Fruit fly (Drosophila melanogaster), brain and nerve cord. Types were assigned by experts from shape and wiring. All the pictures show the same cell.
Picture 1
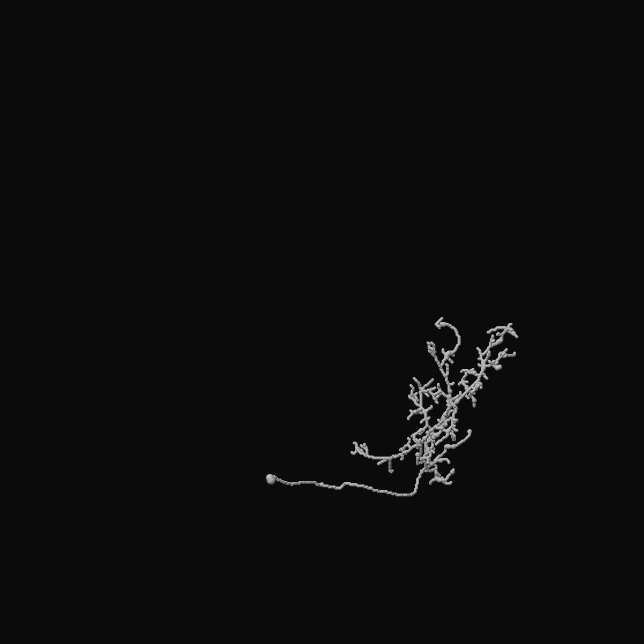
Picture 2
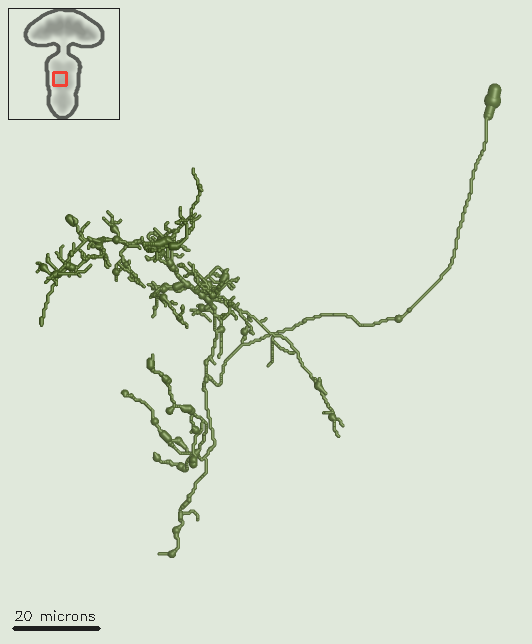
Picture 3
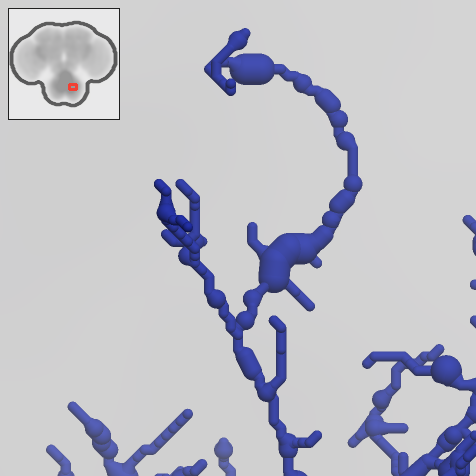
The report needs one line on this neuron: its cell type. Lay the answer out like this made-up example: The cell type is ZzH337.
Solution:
The cell type is IN14A044.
